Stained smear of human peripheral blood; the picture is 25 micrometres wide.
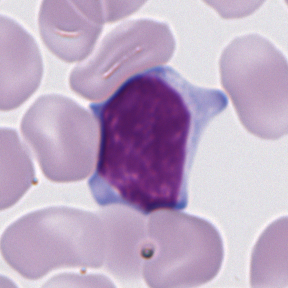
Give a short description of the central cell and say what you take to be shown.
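First, the nucleus has a polygonal outline with several straight sides and measures about 12 by 9 micrometres. Next, its chromatin is dark purple, broken up by small paler streaks. Then the cytoplasm is pale blue, in a band wider on the right of the nucleus than on the left, and it tapers out into a pointed projection toward the upper right. Last, the cell is a typical lymphocyte.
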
